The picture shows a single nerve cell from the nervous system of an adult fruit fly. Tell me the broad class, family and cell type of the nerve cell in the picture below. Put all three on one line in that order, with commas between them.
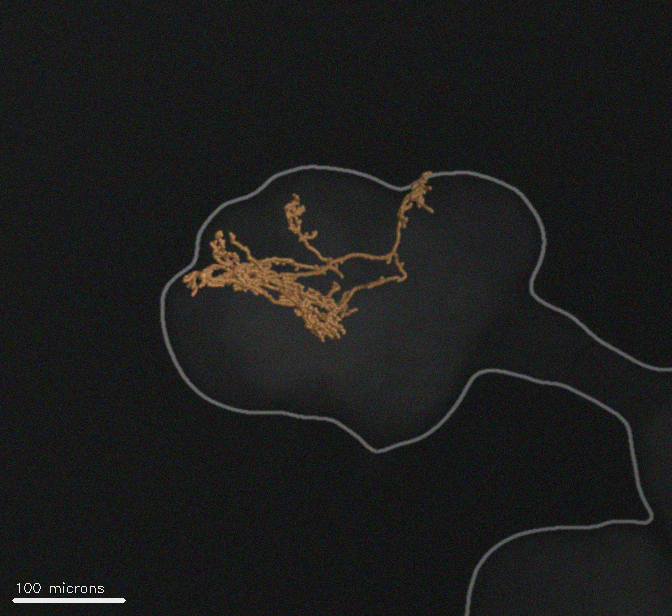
nerve-cord intrinsic neuron, hemilineage 05B, IN05B018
